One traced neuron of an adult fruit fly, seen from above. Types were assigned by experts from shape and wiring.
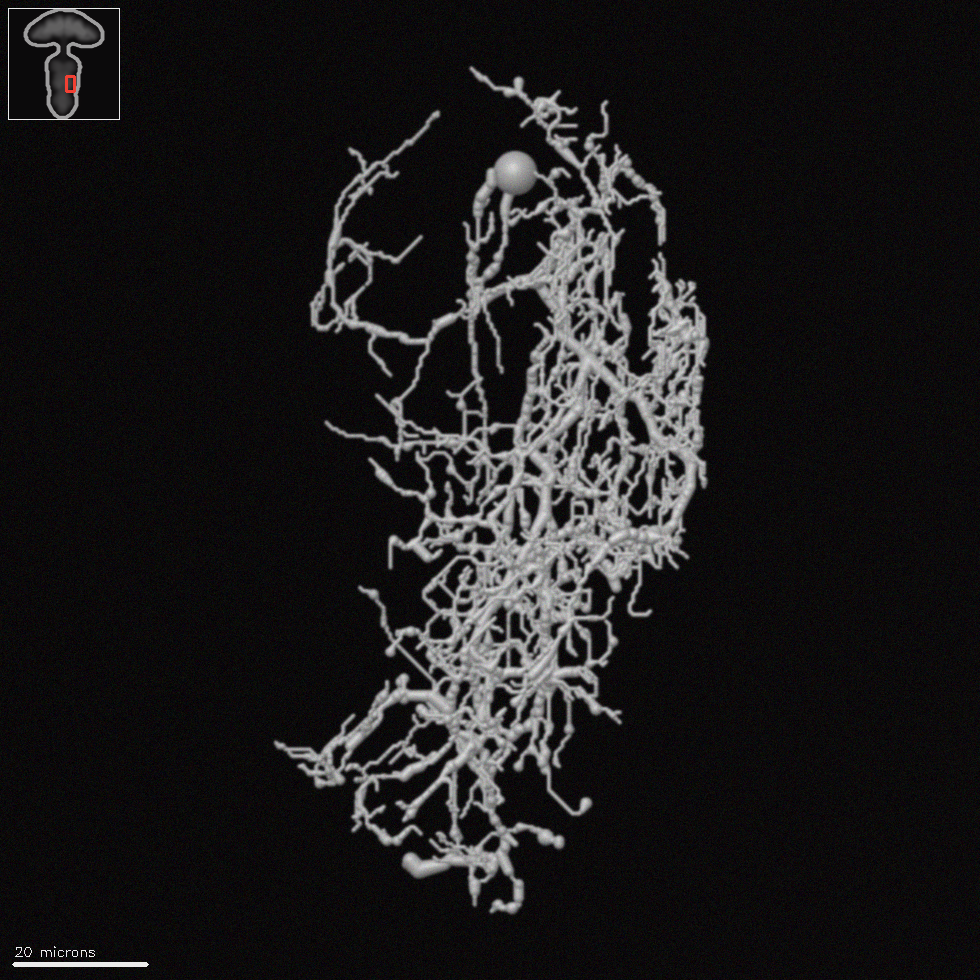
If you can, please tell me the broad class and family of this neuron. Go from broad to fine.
nerve-cord intrinsic neuron; hemilineage 13A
